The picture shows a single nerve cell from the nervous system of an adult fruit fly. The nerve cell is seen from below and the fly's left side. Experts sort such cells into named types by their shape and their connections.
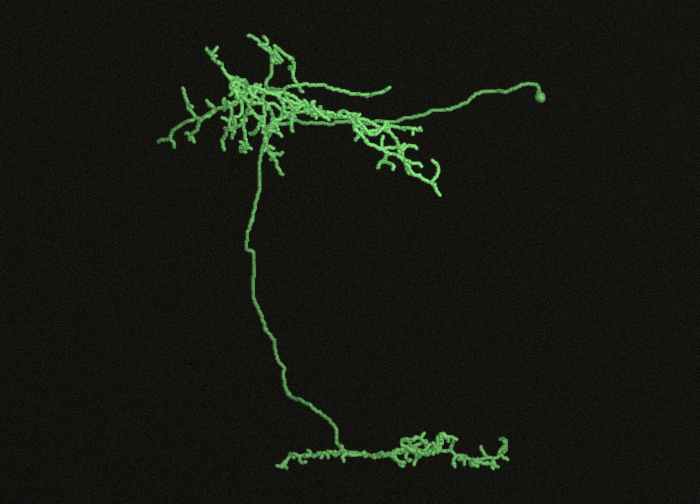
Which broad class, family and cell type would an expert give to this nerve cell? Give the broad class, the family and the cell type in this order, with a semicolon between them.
central-brain intrinsic neuron; hemilineage DM5_central; LAL167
